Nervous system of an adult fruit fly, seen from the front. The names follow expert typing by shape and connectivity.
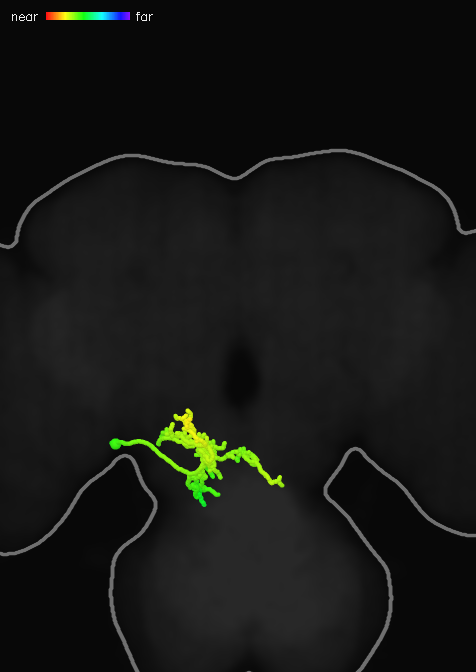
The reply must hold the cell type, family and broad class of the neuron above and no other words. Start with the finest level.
GNG401; hemilineage MD_SA1; central-brain intrinsic neuron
